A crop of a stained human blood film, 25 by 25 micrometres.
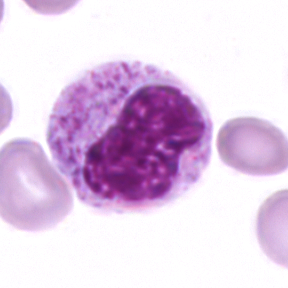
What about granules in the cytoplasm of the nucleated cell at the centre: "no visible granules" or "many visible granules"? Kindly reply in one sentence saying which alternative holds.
What is seen in the cytoplasm of this cell is many granules.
